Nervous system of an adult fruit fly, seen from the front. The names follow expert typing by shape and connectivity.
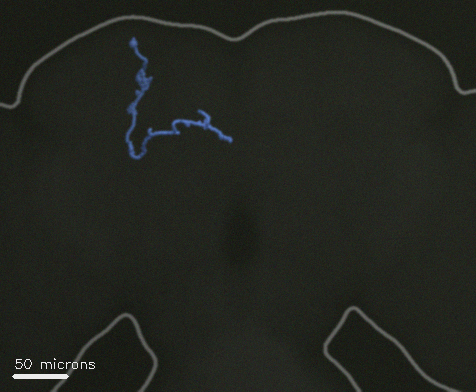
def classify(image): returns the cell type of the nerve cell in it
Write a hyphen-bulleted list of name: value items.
- cell type: KCg-m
